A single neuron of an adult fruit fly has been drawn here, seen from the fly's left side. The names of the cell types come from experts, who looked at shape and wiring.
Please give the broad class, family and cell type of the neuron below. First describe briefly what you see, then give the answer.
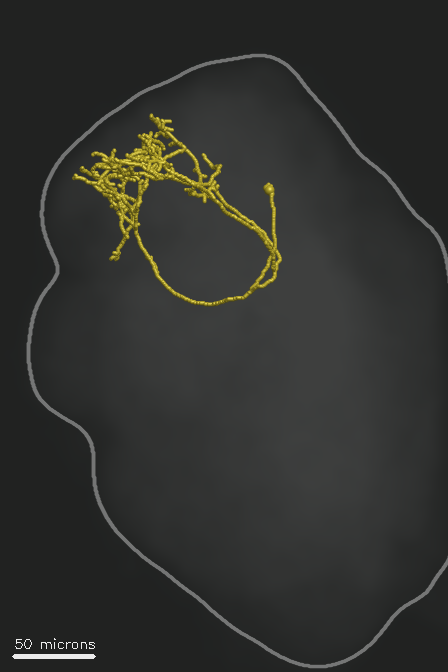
The cell body is at the top of the picture. By the scale bar it is about 130 microns wide in this view. It is a central-brain intrinsic neuron. The family is hemilineage DM1_antero_dorsal. It is of cell type SMP476.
